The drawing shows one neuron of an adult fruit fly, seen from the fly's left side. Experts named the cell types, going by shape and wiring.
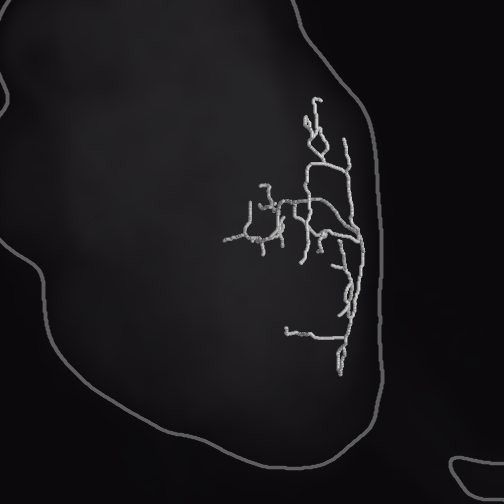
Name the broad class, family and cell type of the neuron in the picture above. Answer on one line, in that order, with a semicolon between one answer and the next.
visual centrifugal neuron; LPT; LPT113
